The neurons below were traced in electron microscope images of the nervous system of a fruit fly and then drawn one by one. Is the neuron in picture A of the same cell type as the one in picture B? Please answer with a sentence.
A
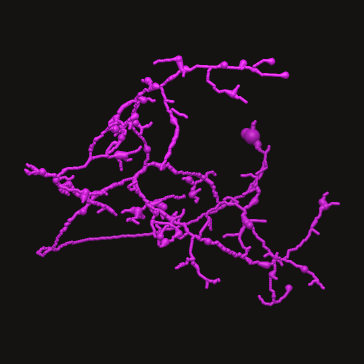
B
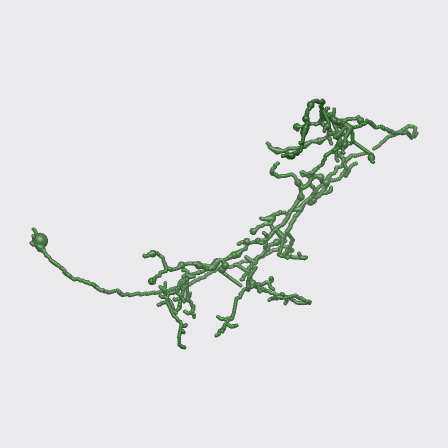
They are of the same cell type.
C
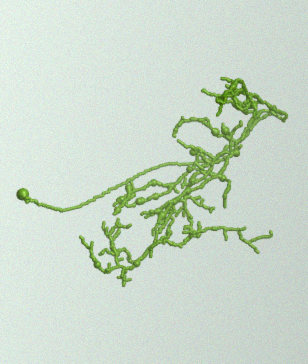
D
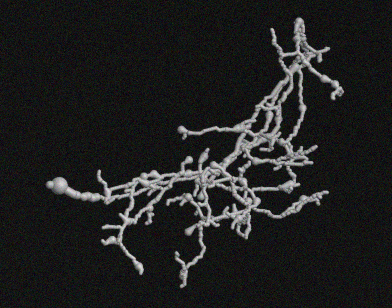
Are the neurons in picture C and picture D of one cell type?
They are of the same cell type.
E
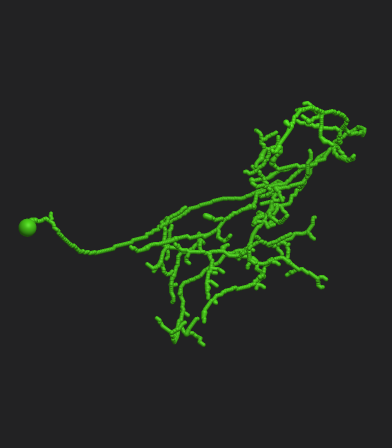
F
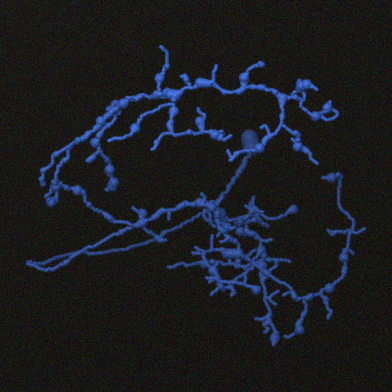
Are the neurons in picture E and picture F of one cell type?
They are of different cell types.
